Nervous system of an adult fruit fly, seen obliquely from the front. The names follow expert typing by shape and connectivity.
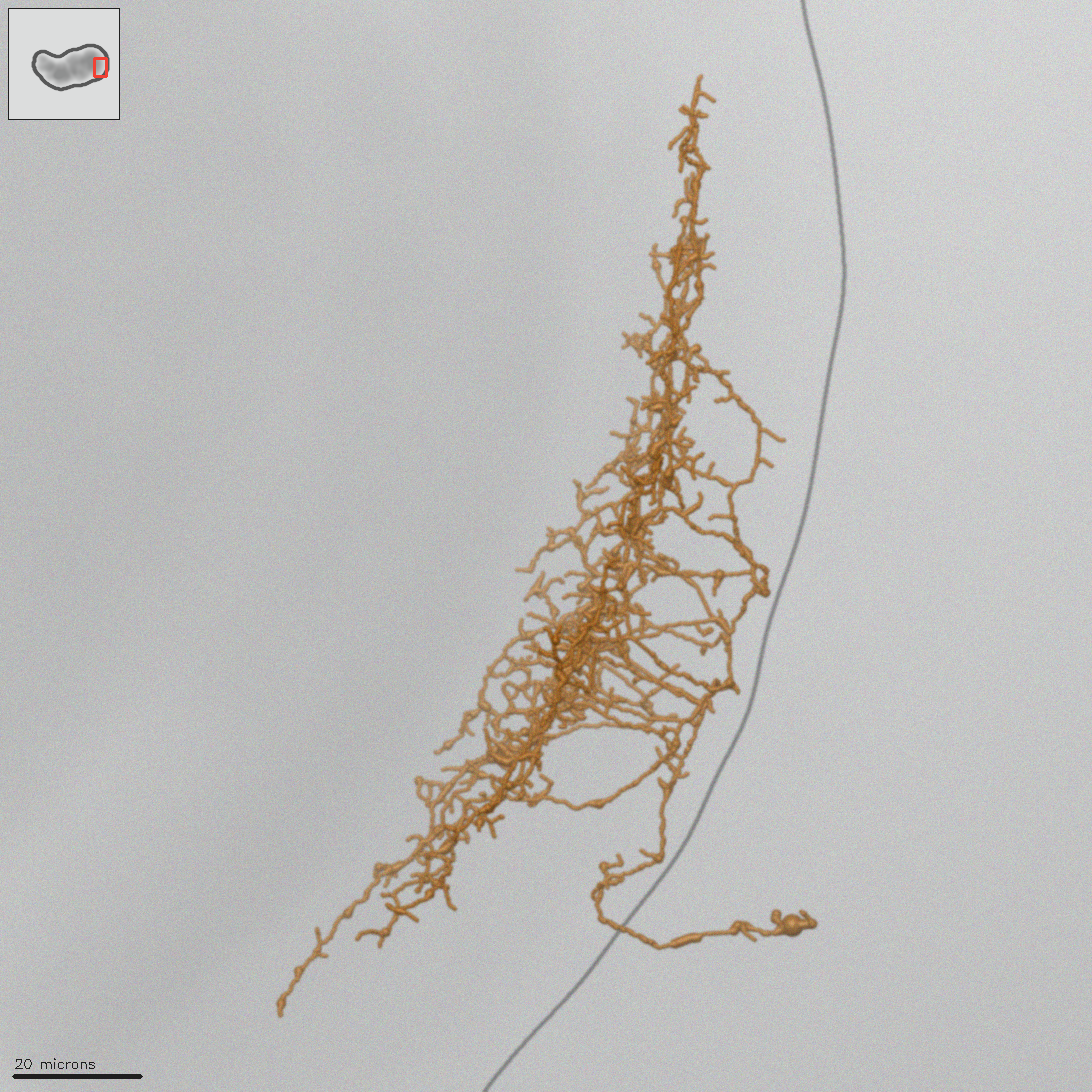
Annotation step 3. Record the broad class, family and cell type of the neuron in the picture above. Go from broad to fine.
optic-lobe intrinsic neuron; Dm; Dm20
